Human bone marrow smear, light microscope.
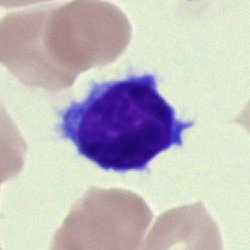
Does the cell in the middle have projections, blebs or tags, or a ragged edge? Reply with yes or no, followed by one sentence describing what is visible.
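Yes. The cell outline is irregular, with a ragged rather than smooth border.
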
